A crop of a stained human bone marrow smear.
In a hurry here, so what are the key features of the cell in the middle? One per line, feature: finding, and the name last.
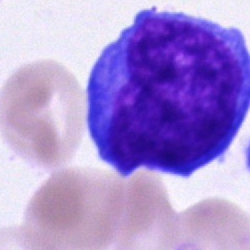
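Nucleus: fills most of the cell
Chromatin: dark purple and patchy, with darker clumps
Cytoplasm: stains deep blue
Cytoplasmic rim: widest on the left side
Name: blast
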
